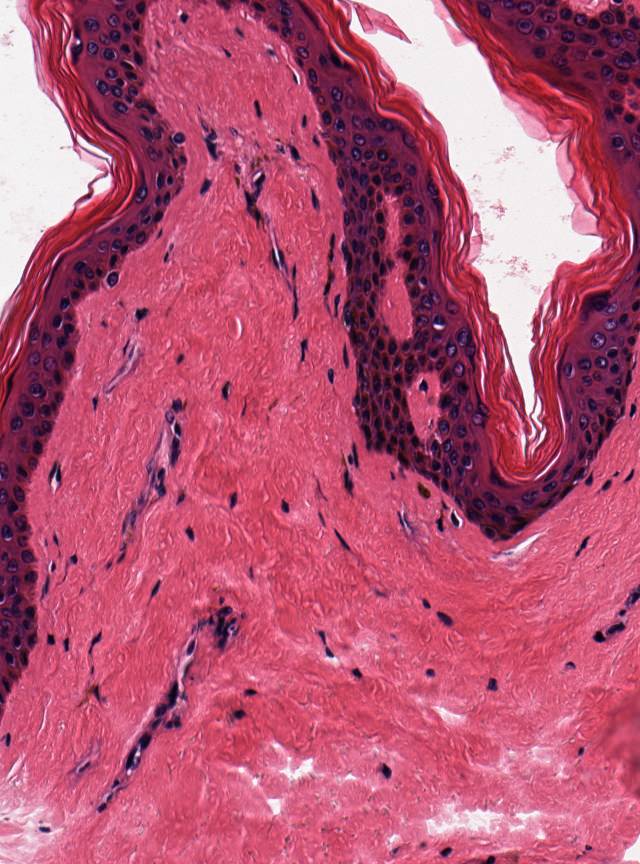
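Skin of the suprapubic region: a dermal tongue rises from bottom to top, epidermis on both sides. Basal epidermal cells have darker, more crowded nuclei than cells above. Dermis is dense pink collagen with scattered spindle fibroblast nuclei; small thin-walled vessels run obliquely at lower left.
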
